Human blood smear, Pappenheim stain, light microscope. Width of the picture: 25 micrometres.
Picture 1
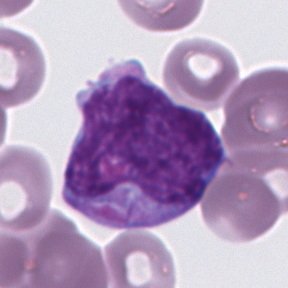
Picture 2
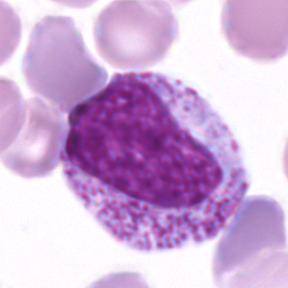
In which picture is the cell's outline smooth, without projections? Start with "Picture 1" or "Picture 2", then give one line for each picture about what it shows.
Picture 2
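What picture 1 shows: Small irregular projections stand out from the upper-left edge of the cell.
What picture 2 shows: The cell is roughly oval with a smooth edge.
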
